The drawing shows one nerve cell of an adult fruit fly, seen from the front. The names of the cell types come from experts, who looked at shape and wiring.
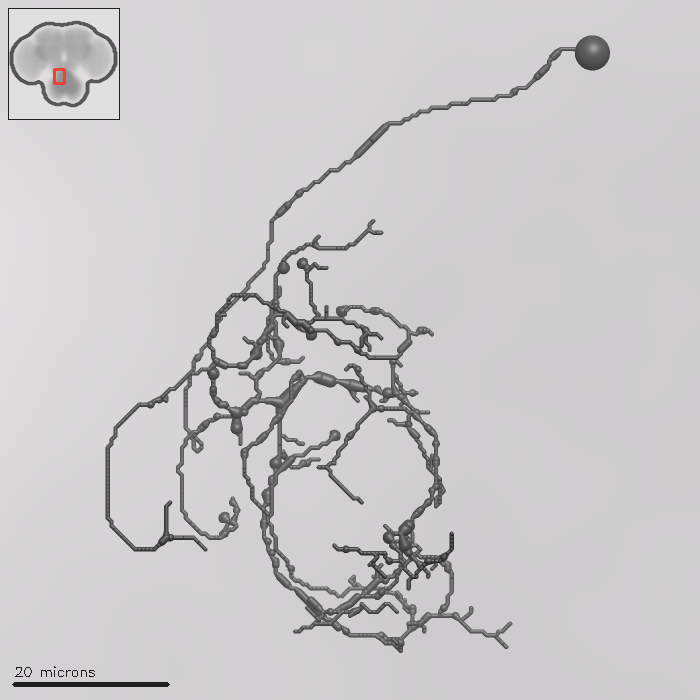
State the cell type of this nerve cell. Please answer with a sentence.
The cell type is IN11B018.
